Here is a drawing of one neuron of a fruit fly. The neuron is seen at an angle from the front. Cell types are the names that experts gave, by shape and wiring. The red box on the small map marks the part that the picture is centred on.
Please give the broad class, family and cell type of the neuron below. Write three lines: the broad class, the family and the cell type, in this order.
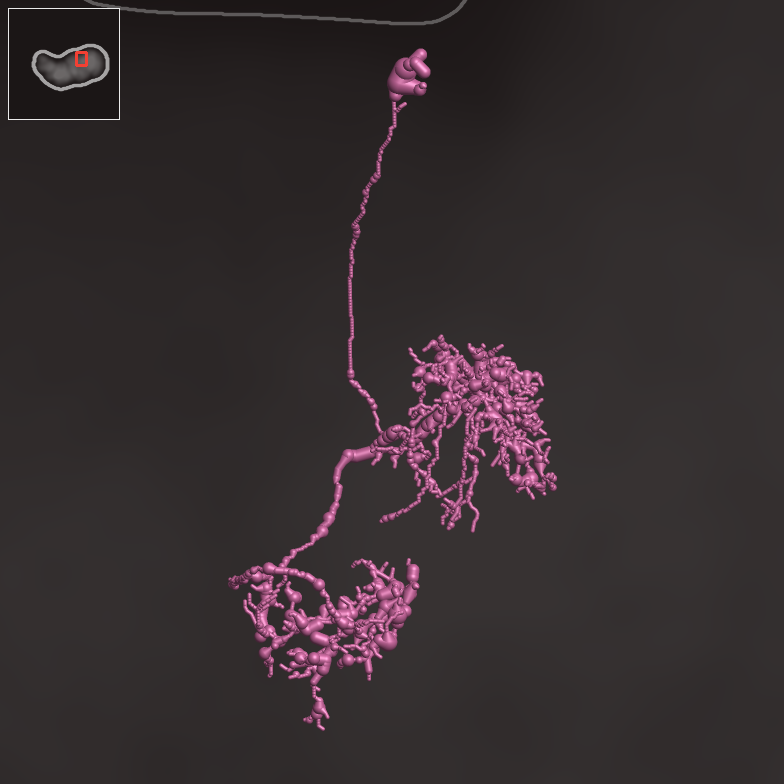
central-brain intrinsic neuron
class CX
hDeltaG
